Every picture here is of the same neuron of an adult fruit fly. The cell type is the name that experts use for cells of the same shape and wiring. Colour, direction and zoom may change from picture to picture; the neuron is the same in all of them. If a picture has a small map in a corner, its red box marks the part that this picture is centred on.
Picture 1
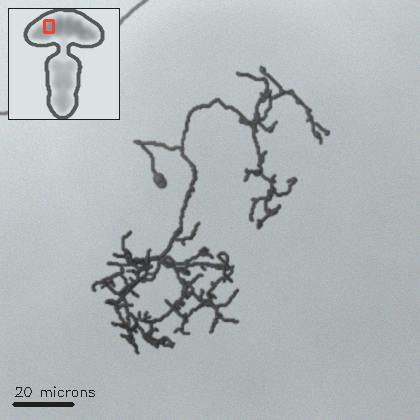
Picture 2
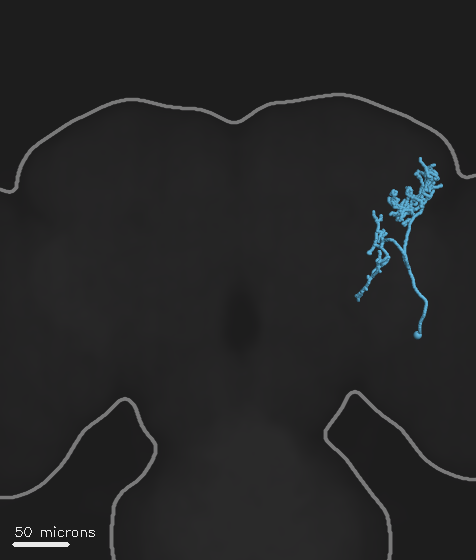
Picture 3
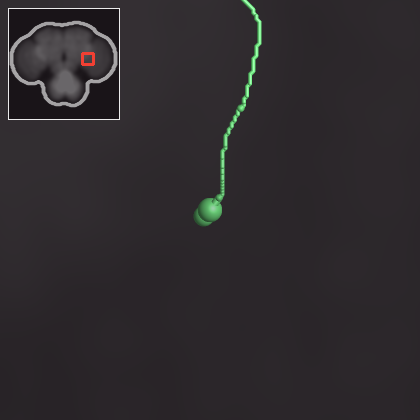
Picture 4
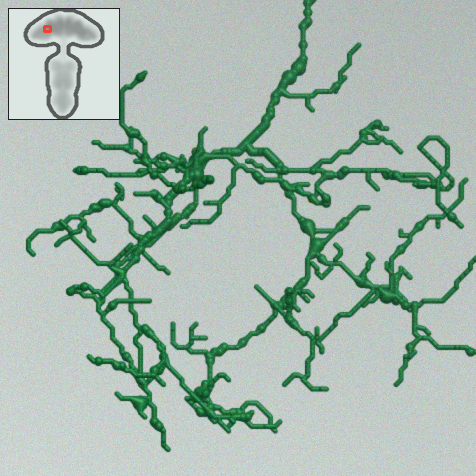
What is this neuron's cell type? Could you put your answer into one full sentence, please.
The type of this neuron is the cell type LHAV1a4.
